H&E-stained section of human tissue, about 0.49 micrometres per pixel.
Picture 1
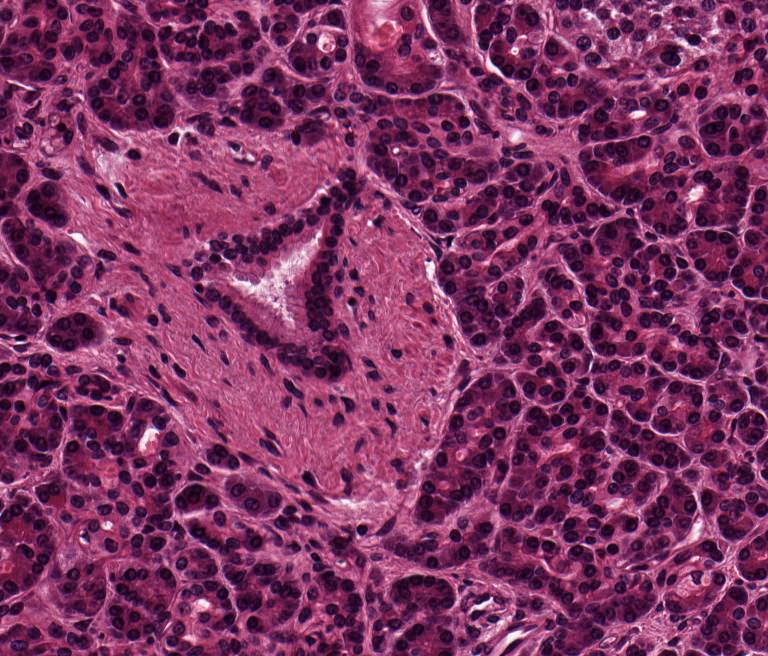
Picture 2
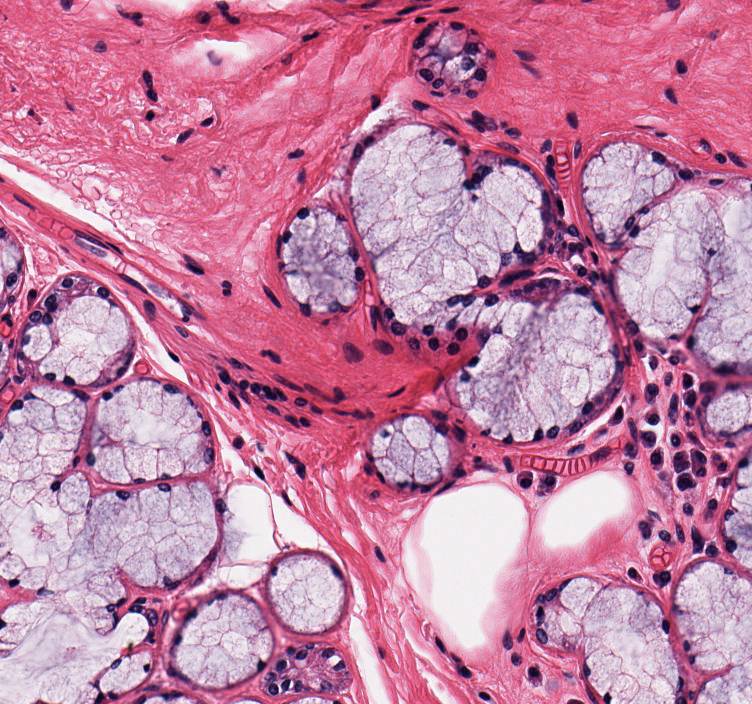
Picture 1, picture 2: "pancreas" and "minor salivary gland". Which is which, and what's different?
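Let's start with names: the pancreas is picture 1, and a minor salivary gland is picture 2. See how the pancreas is mostly closely packed small rounded acini, separated by thin, pale fibrous strands, with no fat cells anywhere. At centre-left sits a pale pink island of stroma around a duct, fibrillary, with scattered spindle-shaped nuclei. In the minor salivary gland the acini are mucous, their cells pale, grey-white and finely foamy, with small dark nuclei flattened against each acinus's outer edge.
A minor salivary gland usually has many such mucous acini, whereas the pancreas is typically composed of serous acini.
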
